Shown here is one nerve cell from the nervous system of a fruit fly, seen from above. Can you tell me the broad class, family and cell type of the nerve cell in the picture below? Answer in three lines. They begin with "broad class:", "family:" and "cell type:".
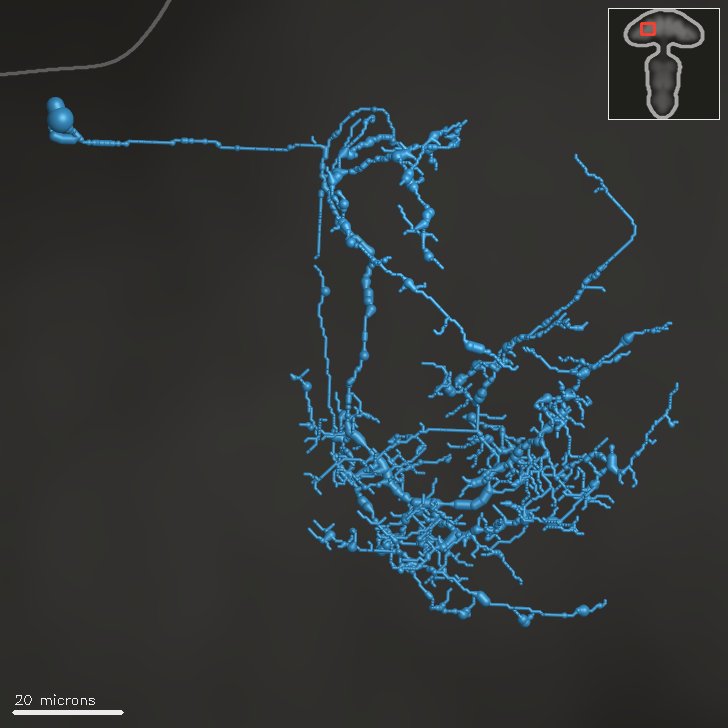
broad class: central-brain intrinsic neuron
family: hemilineage SLPav1_medial
cell type: LHAV3e2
